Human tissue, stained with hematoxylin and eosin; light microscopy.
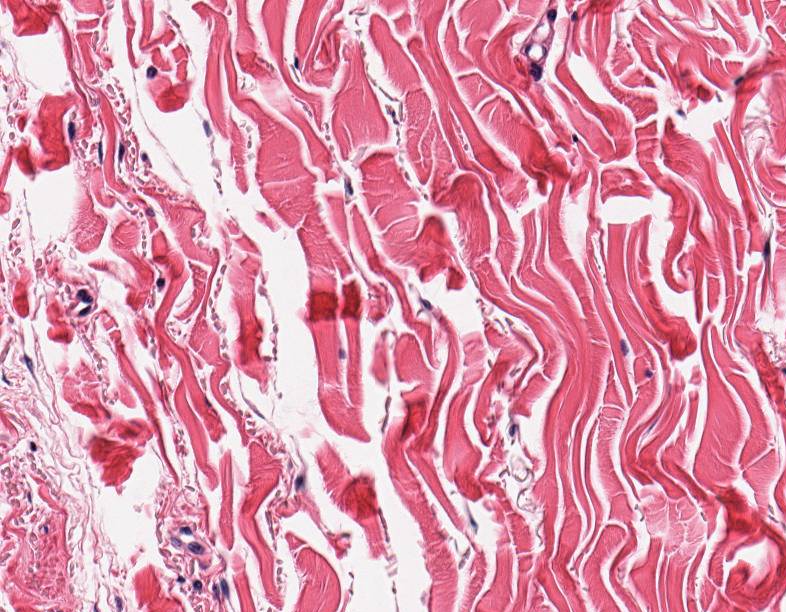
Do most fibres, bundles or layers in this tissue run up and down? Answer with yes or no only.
Yes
